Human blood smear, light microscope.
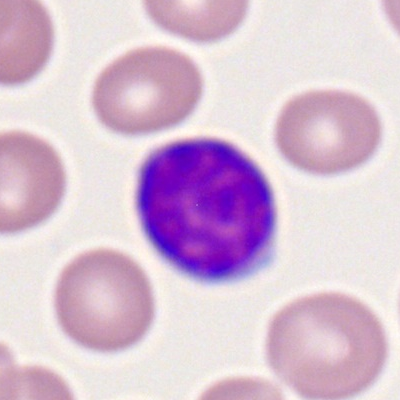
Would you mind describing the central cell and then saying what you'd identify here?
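The cell has a smooth, nearly round outline. Its chromatin is dense and coarsely clumped, dark purple, with paler patches between the clumps. Pale blue cytoplasm shows only as a thin crescent, mainly at the lower right edge, and no granules are seen in it. The cell is a lymphocyte.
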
